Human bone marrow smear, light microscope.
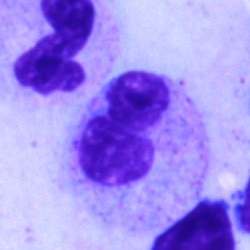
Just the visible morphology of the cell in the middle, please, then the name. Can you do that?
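Looking at where the nucleus sits, it's toward the upper left of the cell. Its chromatin stains dark purple and appears fairly dense. Around it the cytoplasm is a pale lilac, and I can make out fine pinkish-purple granules scattered through it. So, a band neutrophil.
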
